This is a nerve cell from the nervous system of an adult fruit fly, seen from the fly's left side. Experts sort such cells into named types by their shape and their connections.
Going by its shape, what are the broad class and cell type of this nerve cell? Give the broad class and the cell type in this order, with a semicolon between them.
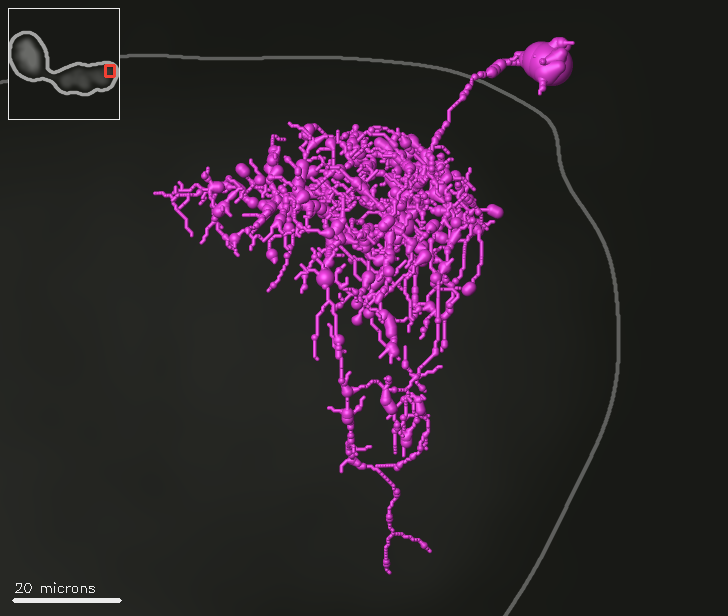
nerve-cord intrinsic neuron; INXXX240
